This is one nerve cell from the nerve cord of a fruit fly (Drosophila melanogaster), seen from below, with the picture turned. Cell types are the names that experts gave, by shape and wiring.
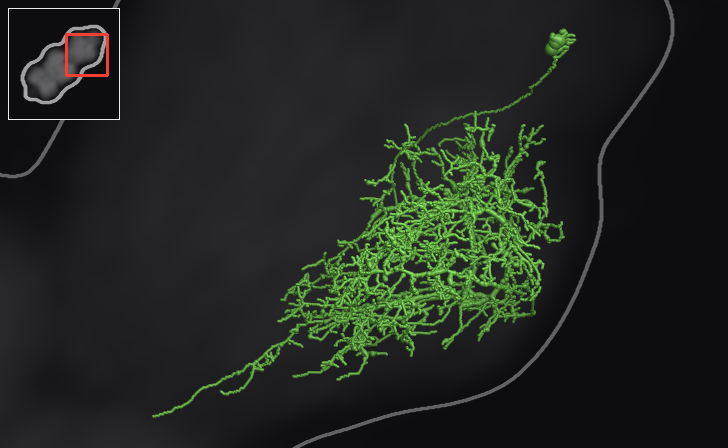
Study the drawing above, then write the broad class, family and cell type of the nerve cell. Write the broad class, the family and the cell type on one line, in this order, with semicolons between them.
nerve-cord intrinsic neuron; hemilineage 03A; IN03A006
